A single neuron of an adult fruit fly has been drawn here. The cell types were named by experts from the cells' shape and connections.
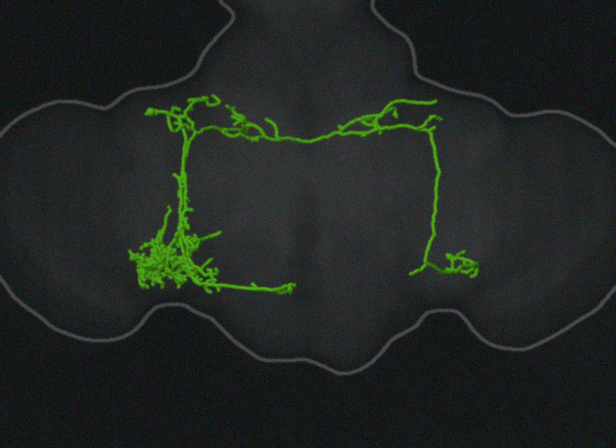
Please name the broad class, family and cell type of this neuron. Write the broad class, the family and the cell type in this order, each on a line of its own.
central-brain intrinsic neuron
hemilineage LHp2
WED092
